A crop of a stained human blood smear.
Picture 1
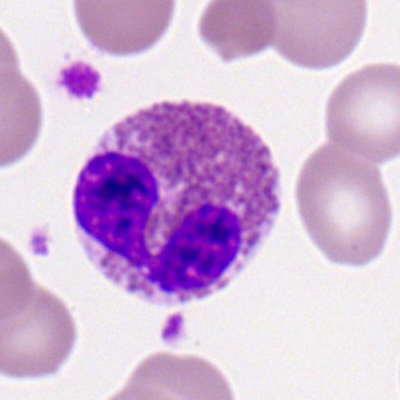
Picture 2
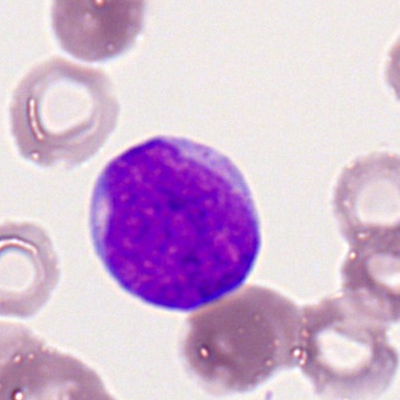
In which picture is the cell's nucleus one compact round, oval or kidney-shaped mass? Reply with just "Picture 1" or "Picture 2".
Picture 2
